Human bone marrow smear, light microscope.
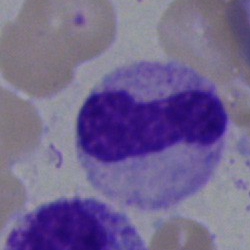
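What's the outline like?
Smooth and roughly round.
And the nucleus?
An elongated band lying horizontally across the cell, with a notch in its upper edge.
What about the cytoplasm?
A moderate amount, pale lilac, mostly below the nucleus, with fine, faint purplish granules.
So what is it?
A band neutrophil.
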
